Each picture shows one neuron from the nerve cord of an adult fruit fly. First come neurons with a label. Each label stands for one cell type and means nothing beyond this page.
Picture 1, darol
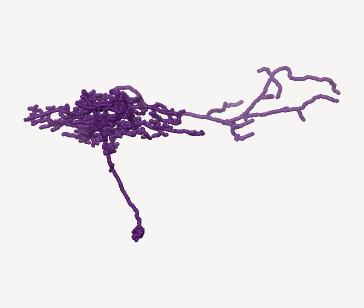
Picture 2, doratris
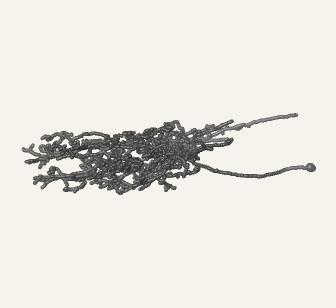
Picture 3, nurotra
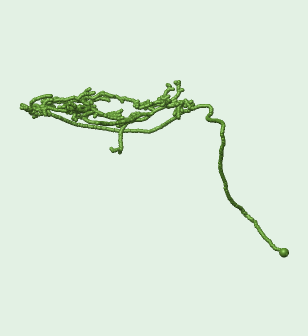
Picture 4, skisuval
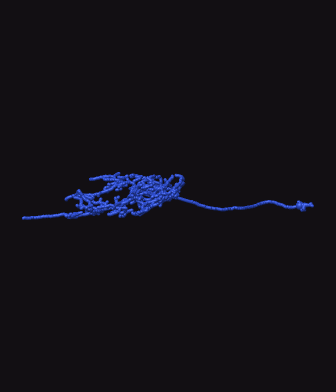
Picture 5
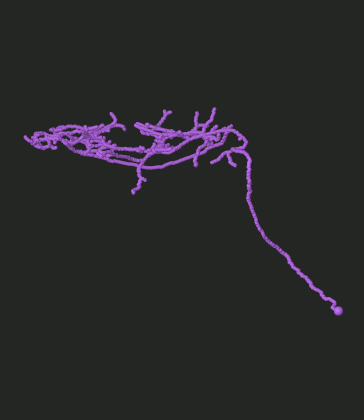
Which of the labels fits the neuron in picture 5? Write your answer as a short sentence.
It belongs to nurotra.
